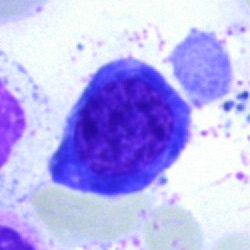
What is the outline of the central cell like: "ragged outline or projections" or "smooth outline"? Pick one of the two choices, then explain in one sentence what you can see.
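Smooth outline. The cell outline is smooth without surface projections.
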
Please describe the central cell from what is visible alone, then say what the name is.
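Deep, intense blue cytoplasm forms a moderate rim around a nucleus that fills most of the cell. This rim is broadest at the lower left. The chromatin is arranged as a fine network rather than as dense solid clumps. The cell is an erythroblast.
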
